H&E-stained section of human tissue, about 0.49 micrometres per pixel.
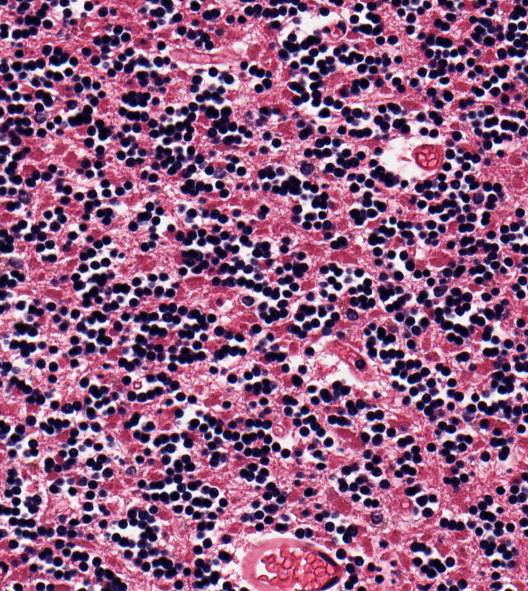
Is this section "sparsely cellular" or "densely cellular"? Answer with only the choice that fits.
Densely cellular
